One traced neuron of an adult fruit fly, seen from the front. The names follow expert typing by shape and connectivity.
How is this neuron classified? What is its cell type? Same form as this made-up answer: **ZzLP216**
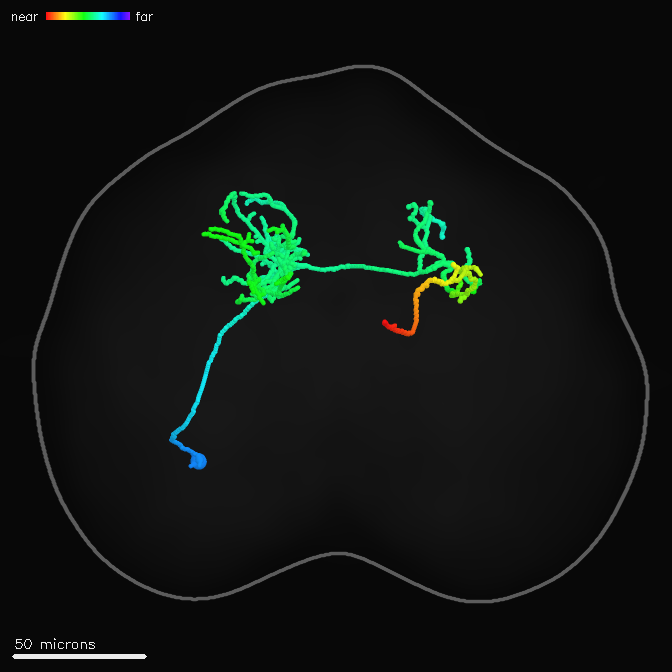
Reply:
**AN07B076**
